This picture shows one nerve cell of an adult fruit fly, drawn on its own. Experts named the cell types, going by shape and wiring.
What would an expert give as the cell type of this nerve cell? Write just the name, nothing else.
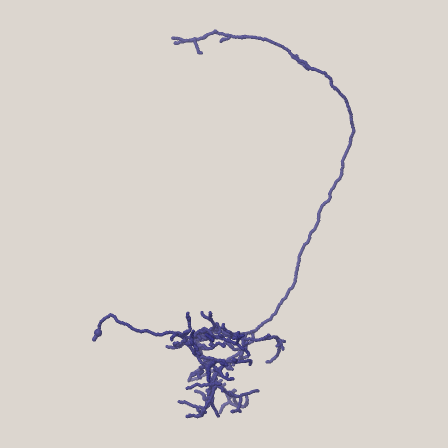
M_lPNm11D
